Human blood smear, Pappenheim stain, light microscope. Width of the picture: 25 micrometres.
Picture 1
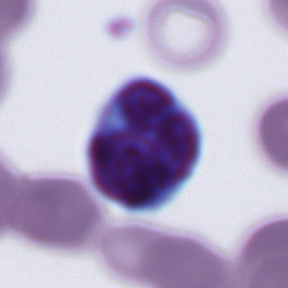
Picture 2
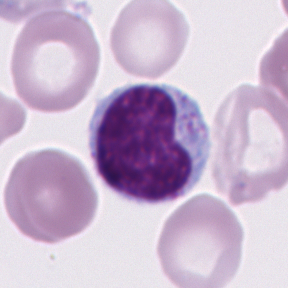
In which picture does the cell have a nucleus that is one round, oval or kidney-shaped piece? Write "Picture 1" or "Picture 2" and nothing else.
Picture 2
